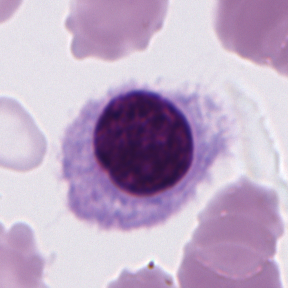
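Hairy cell, centre of a stained peripheral blood smear. Fine hair-like projections ring its ragged border. The nucleus has no lobes or deep indentation. Cytoplasm encloses the whole nucleus, broadest at the lower left, and holds no coarse granules.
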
